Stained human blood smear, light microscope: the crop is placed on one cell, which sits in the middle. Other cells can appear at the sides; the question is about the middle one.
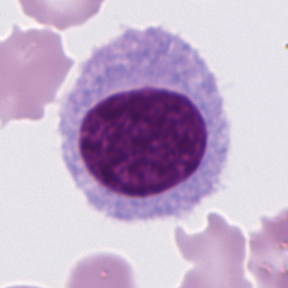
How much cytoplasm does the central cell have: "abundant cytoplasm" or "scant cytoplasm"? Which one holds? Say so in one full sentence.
Its nucleus is set within plentiful cytoplasm.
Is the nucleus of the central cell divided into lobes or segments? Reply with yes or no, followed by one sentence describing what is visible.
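No. The nucleus is oval with a smooth contour and no indentation.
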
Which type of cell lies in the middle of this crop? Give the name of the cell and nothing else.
hairy cell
